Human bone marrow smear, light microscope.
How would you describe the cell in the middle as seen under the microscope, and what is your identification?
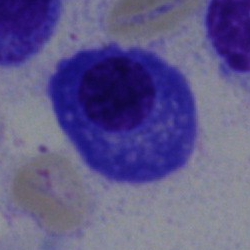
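Its outline is roughly oval, with a slightly bumpy edge. The nucleus sits off-centre toward the top, and the abundant cytoplasm is widest below it. Many small pale spots lie in the cytoplasm, mostly below and to the right of the nucleus. Call it a plasma cell.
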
